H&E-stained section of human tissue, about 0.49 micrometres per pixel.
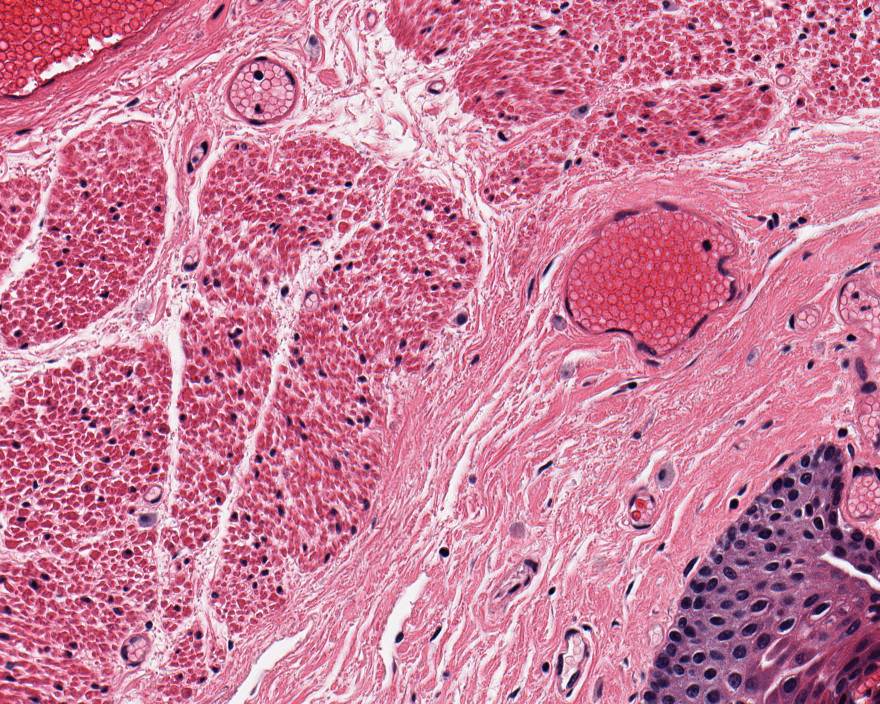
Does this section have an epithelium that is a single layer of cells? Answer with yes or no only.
No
